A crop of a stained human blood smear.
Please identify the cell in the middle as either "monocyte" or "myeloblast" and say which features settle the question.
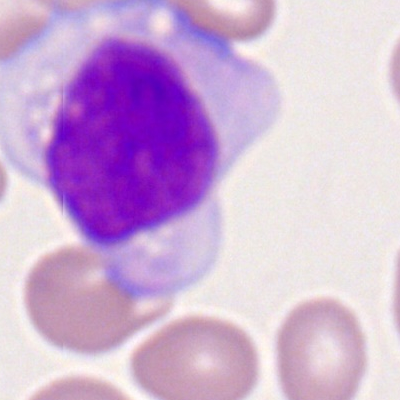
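It is a monocyte. Point one, the outline: irregular, with a rounded bulge of cytoplasm extending downward below the nucleus. Point two, the cytoplasm: several small clear vacuoles, most visible on the left side and in the lower bulge, and no distinct granules.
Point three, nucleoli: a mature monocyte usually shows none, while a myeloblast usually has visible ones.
In this picture a slight blur softens the fine detail of the nucleus.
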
